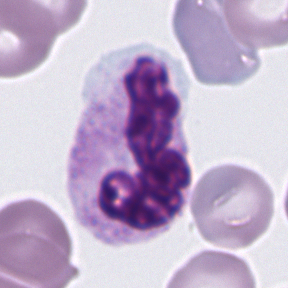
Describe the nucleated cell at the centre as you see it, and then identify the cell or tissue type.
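The chromatin here is dark purple and coarsely clumped. The cytoplasm is pale lilac-pink with fine, faint violet-pink granules, and its widest band sits to the left of the nucleus. That's a segmented neutrophil.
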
